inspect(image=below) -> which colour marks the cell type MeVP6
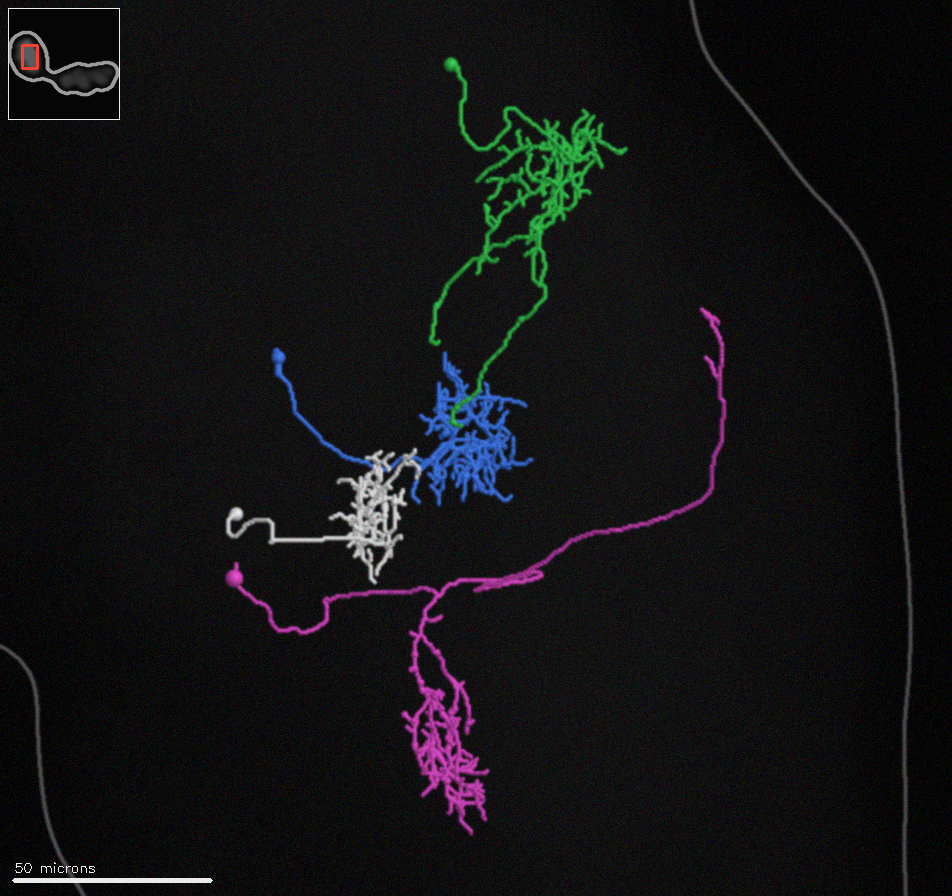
magenta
